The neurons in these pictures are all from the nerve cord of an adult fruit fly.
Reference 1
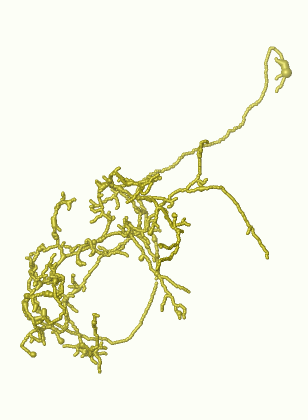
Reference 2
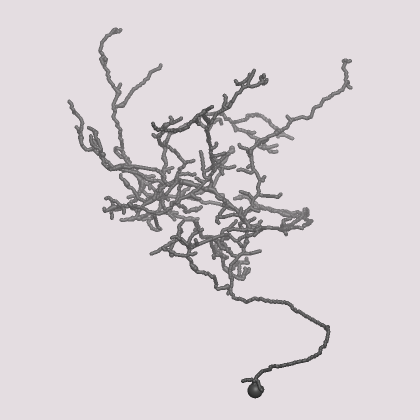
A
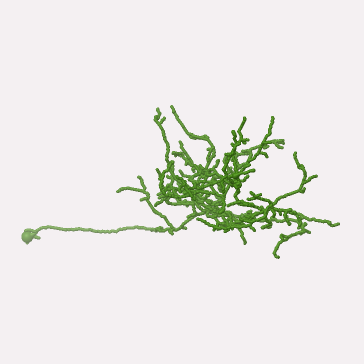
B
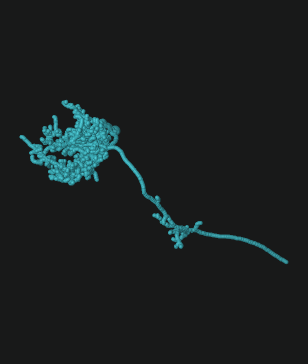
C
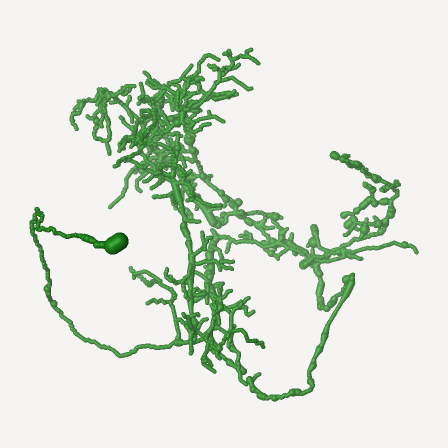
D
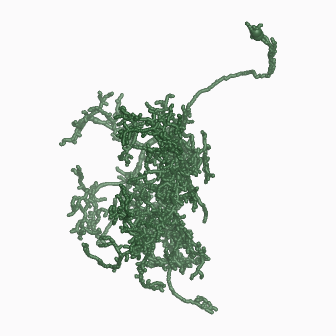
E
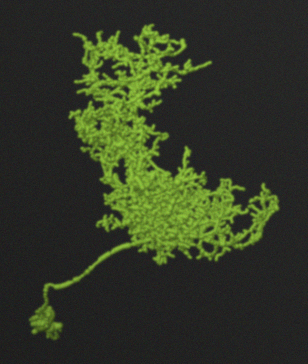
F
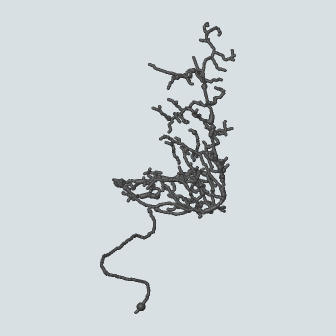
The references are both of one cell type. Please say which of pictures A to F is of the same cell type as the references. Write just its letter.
A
